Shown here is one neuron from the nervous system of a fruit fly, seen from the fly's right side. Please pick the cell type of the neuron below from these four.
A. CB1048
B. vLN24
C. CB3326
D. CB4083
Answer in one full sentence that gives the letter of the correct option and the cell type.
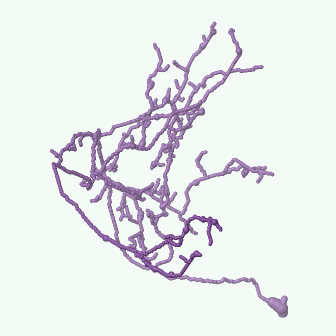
The neuron is typed as CB3326, which is listed in option C.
